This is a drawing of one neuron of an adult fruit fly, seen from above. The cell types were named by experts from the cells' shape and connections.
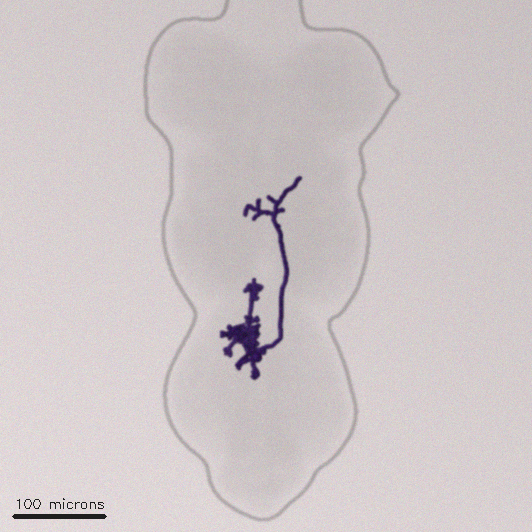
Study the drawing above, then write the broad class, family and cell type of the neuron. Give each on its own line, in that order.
nerve-cord intrinsic neuron
hemilineage 19B
IN19B094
